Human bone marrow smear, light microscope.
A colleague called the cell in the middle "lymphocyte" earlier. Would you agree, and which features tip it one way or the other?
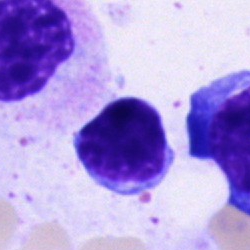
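No nucleoli are visible, and the chromatin is dark purple and densely stained.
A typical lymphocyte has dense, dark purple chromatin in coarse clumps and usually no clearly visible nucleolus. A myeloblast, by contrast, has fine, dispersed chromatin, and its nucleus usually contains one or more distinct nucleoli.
Both features speak for lymphocyte and against blast, so lymphocyte is the right name. The cytoplasm forms only a thin rim around the nucleus, which also fits lymphocyte.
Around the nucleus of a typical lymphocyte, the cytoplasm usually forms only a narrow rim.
The cytoplasm is stained blue, which could suit either name.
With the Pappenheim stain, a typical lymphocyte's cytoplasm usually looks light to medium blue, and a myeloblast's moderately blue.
The outline is rounded and smooth, and the cytoplasm shows no granules.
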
